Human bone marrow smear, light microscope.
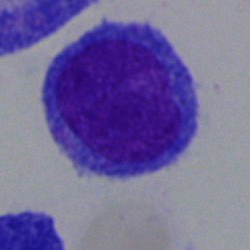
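Blast, the central cell of a stained bone marrow smear. Its edge strikes me as slightly ragged, with small fine bumps. The cytoplasm, deep blue, forms only a narrow rim around the nucleus. The chromatin of this blast is finely granular and evenly spread.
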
